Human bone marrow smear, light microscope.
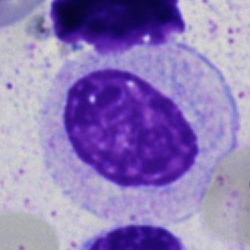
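Myelocyte, the central cell in a stained human bone marrow smear. Its outline is round and smooth. Look at the chromatin: it is clumped, with darker areas separated by paler patches. A wide rim of pale greyish-blue cytoplasm surrounds the nucleus on all sides.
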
